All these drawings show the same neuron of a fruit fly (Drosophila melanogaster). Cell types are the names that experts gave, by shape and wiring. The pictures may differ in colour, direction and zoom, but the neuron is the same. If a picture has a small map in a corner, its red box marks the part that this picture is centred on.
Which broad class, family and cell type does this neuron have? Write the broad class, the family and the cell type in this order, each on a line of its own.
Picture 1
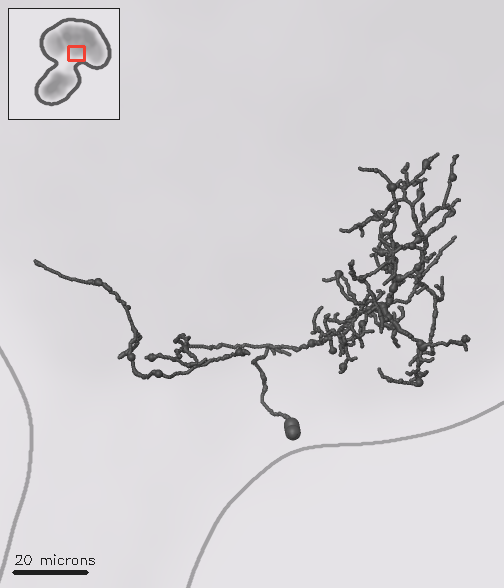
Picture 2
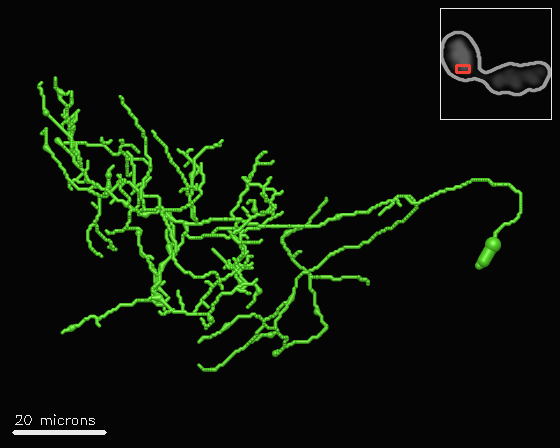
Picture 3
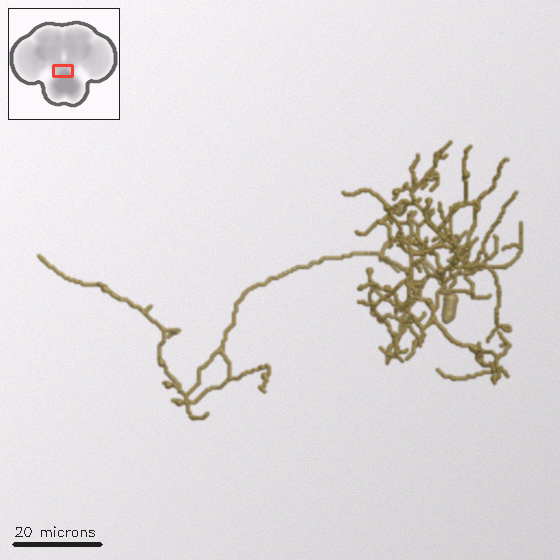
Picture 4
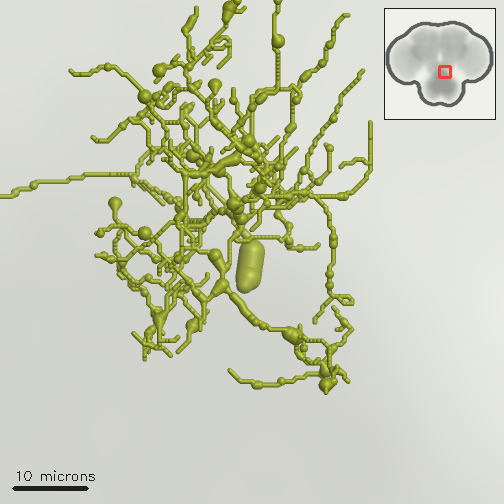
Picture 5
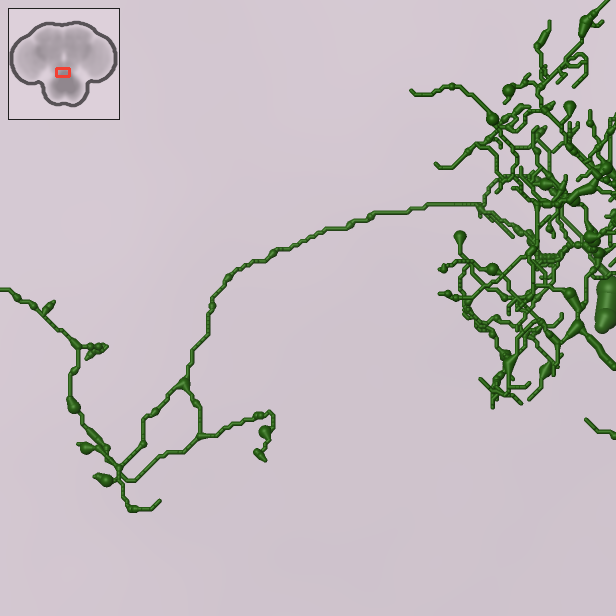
central-brain intrinsic neuron
hemilineage LB23
GNG612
